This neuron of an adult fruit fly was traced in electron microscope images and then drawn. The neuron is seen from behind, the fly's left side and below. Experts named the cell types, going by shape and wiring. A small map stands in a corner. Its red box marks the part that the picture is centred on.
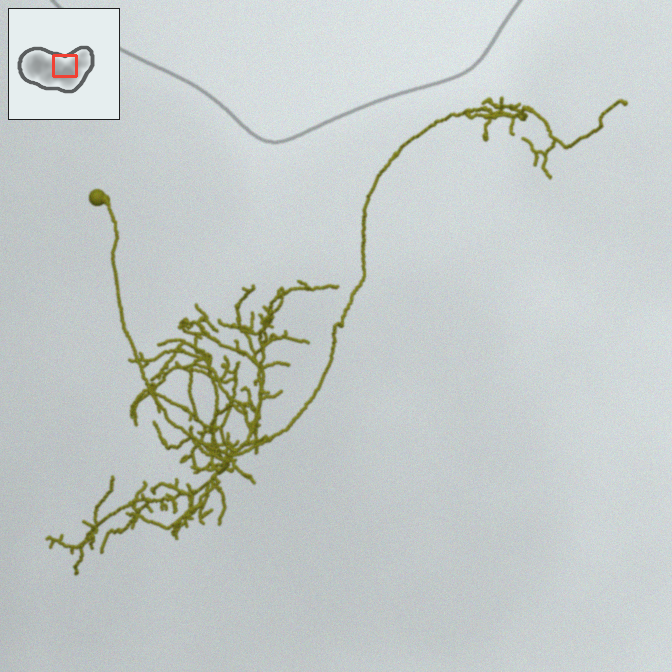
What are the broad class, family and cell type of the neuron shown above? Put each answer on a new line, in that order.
nerve-cord intrinsic neuron
hemilineage 11A
IN11A036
